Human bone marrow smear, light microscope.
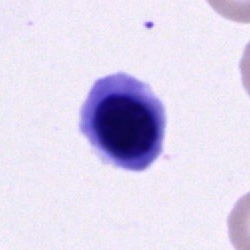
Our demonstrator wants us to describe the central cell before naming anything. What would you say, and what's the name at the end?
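Notice how very dark purple the chromatin is, and how dense, right through the nucleus. Around it runs a moderate rim of lavender-blue cytoplasm, widest toward the upper left. You won't find visible granules in that cytoplasm, nor any vacuoles. What you are looking at is an erythroblast.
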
